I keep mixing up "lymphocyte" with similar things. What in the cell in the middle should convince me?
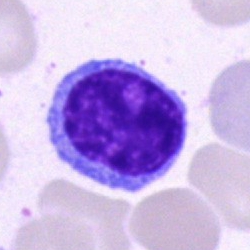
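The cytoplasm forms a thin blue rim, and that blue colour goes with a lymphocyte.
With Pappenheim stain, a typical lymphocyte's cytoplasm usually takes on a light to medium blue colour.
The nucleus fills most of the cell, and its chromatin is dark purple and coarsely clumped. The cytoplasmic rim is wider on the left side than on the right.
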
